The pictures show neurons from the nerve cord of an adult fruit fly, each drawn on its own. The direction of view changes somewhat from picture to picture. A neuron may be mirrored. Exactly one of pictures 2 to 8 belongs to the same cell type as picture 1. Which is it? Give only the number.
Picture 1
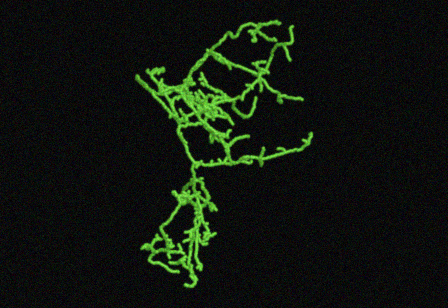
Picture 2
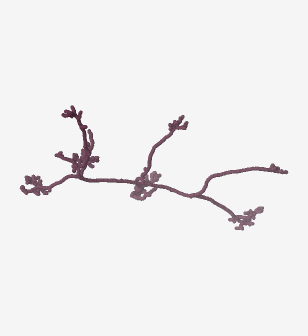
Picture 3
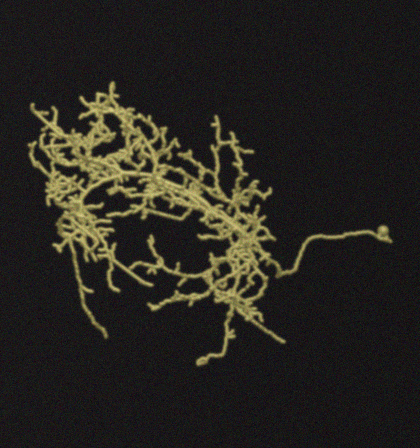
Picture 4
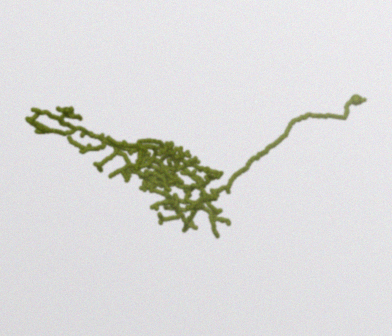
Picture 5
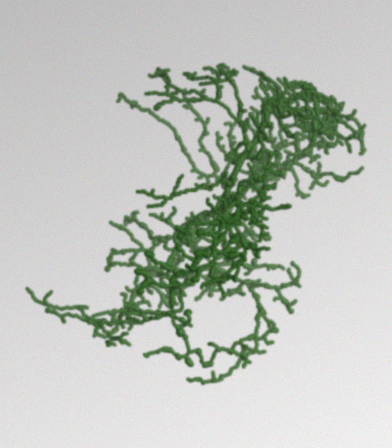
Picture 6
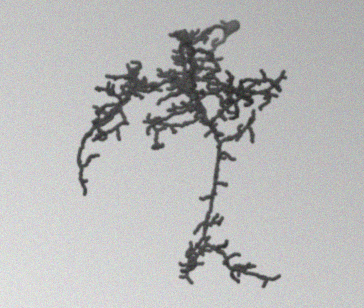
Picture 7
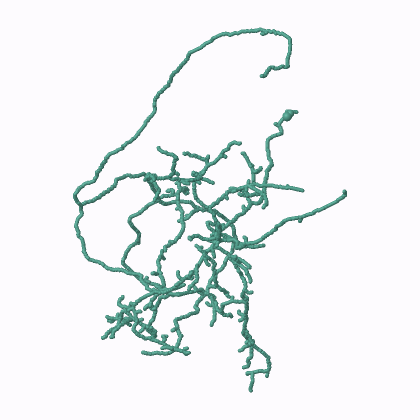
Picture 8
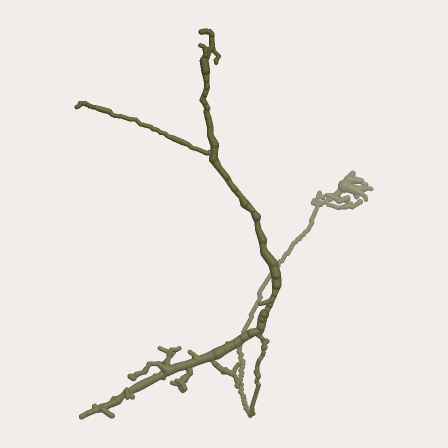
7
